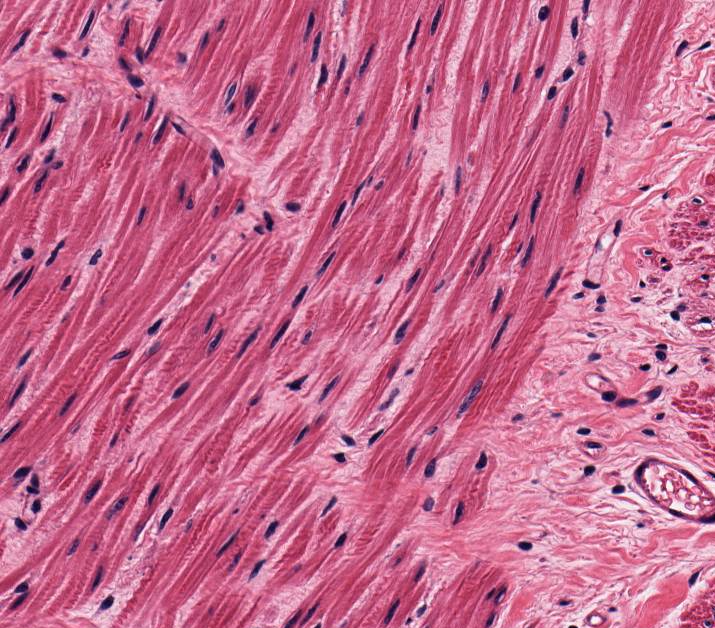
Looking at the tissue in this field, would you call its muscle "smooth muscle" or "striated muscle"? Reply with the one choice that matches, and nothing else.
Smooth muscle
